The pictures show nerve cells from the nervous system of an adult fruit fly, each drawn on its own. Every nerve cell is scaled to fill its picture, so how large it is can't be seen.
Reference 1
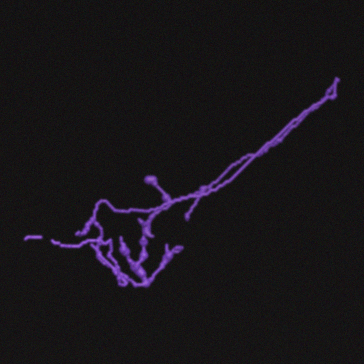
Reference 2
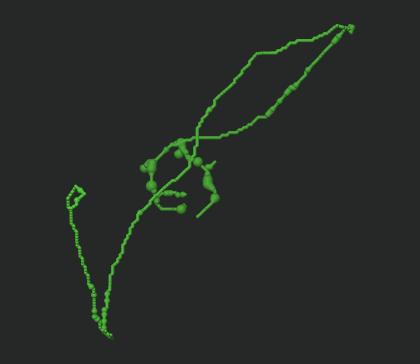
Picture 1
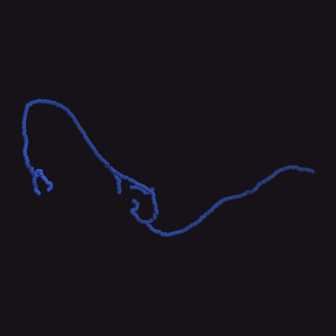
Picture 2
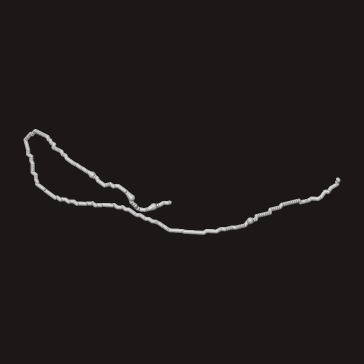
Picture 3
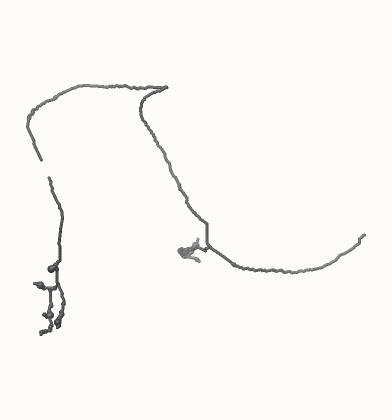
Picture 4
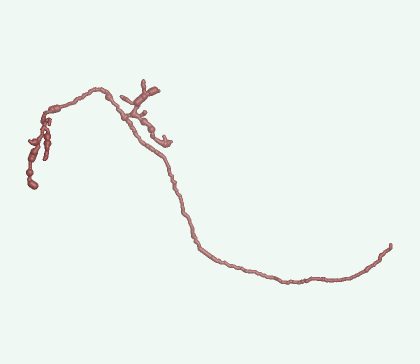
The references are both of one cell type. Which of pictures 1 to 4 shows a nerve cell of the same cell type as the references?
Picture 1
